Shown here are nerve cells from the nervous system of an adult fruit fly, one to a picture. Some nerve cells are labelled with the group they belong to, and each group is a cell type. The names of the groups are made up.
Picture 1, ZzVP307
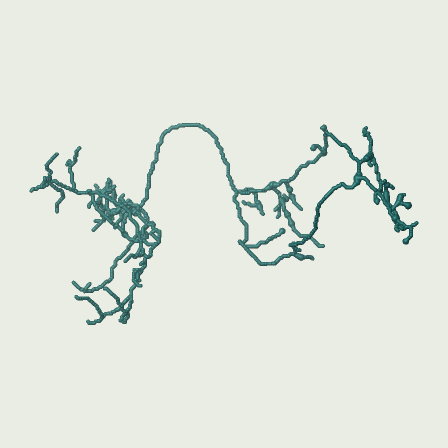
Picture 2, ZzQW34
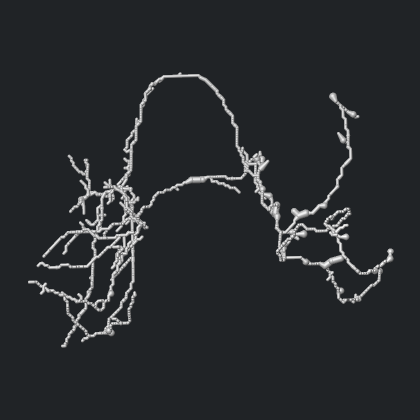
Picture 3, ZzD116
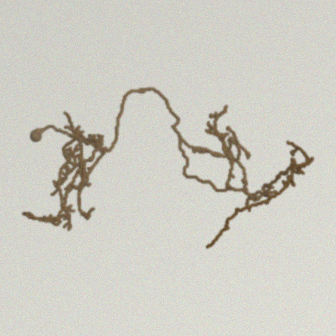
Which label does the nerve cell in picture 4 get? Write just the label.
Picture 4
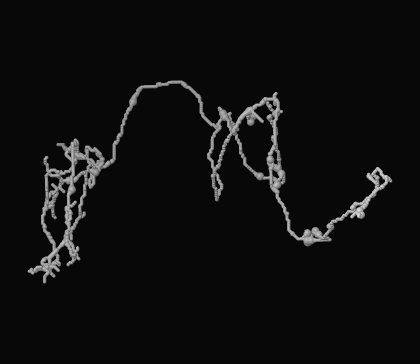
ZzD116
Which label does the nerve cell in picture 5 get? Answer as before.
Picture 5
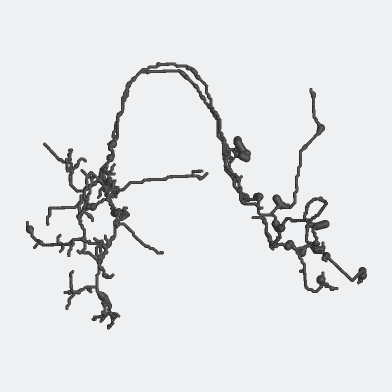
ZzQW34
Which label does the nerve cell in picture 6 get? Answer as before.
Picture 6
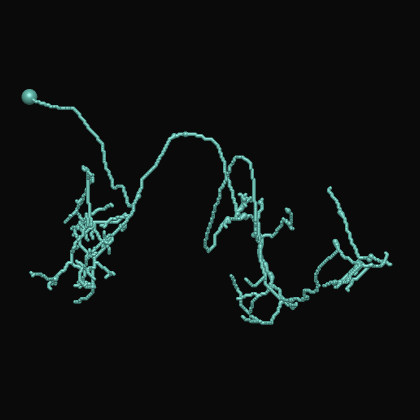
ZzD116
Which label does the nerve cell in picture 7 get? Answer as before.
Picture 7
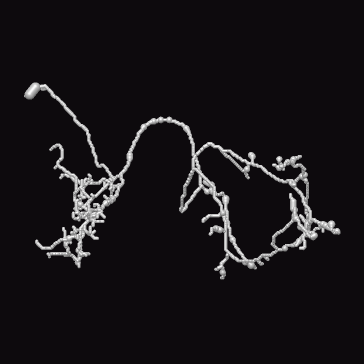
ZzVP307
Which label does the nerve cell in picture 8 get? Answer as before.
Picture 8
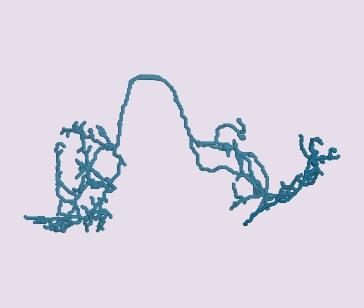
ZzD116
